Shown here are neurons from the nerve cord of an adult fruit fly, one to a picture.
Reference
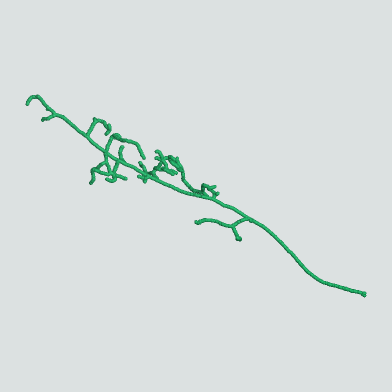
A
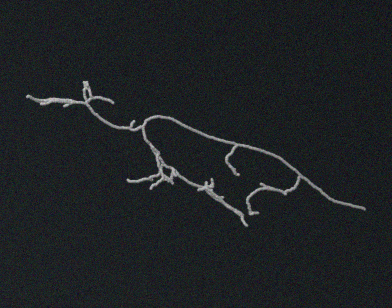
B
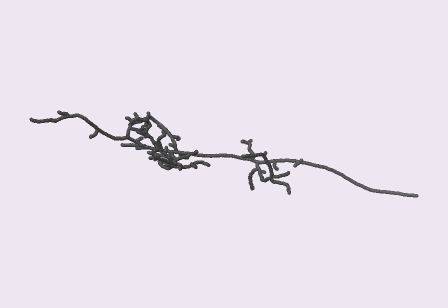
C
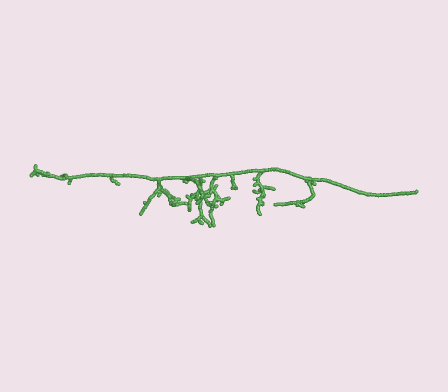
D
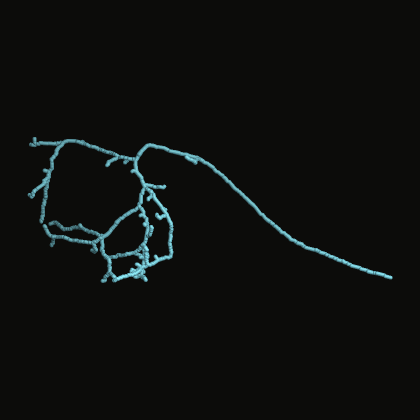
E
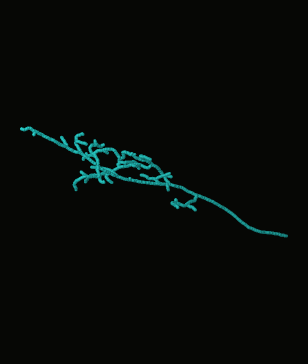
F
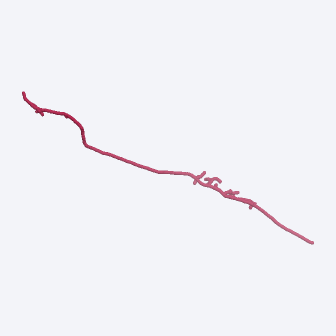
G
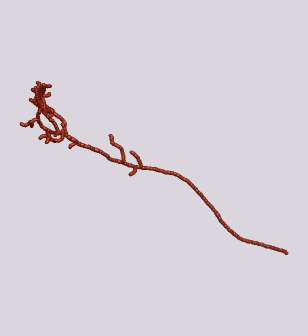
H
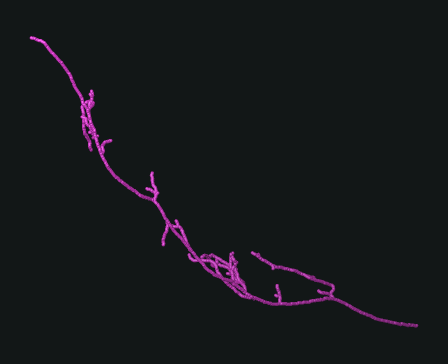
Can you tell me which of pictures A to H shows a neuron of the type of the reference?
E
